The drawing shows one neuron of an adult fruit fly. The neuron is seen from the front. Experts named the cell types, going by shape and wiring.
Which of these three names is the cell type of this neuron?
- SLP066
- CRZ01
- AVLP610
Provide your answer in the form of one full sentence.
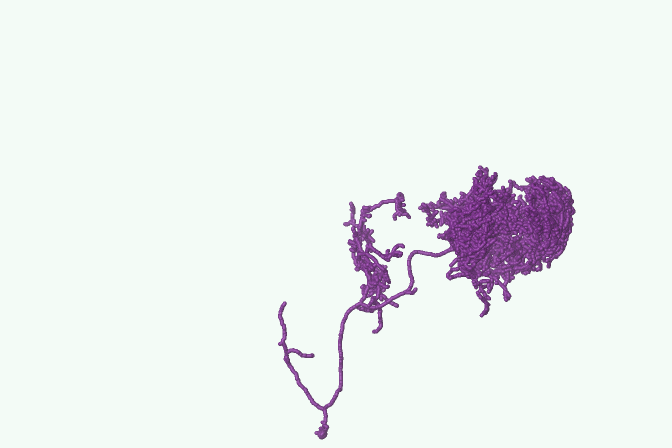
By its cell type, the neuron is AVLP610.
